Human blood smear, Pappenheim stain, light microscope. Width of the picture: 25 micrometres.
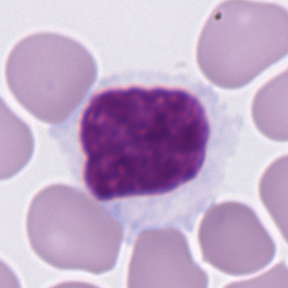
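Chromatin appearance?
Dark purple, coarsely clumped.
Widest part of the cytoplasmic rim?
Below the nucleus.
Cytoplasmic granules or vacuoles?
No distinct purple or red granules; no clear vacuoles.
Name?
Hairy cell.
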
